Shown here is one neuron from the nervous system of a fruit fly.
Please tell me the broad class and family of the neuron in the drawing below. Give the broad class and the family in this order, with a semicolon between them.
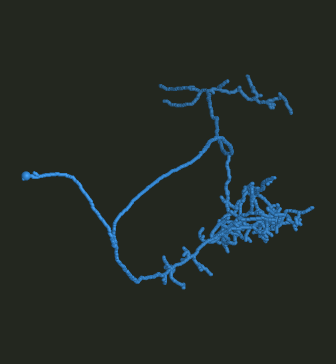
central-brain intrinsic neuron; hemilineage VLPl&p1_posterior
